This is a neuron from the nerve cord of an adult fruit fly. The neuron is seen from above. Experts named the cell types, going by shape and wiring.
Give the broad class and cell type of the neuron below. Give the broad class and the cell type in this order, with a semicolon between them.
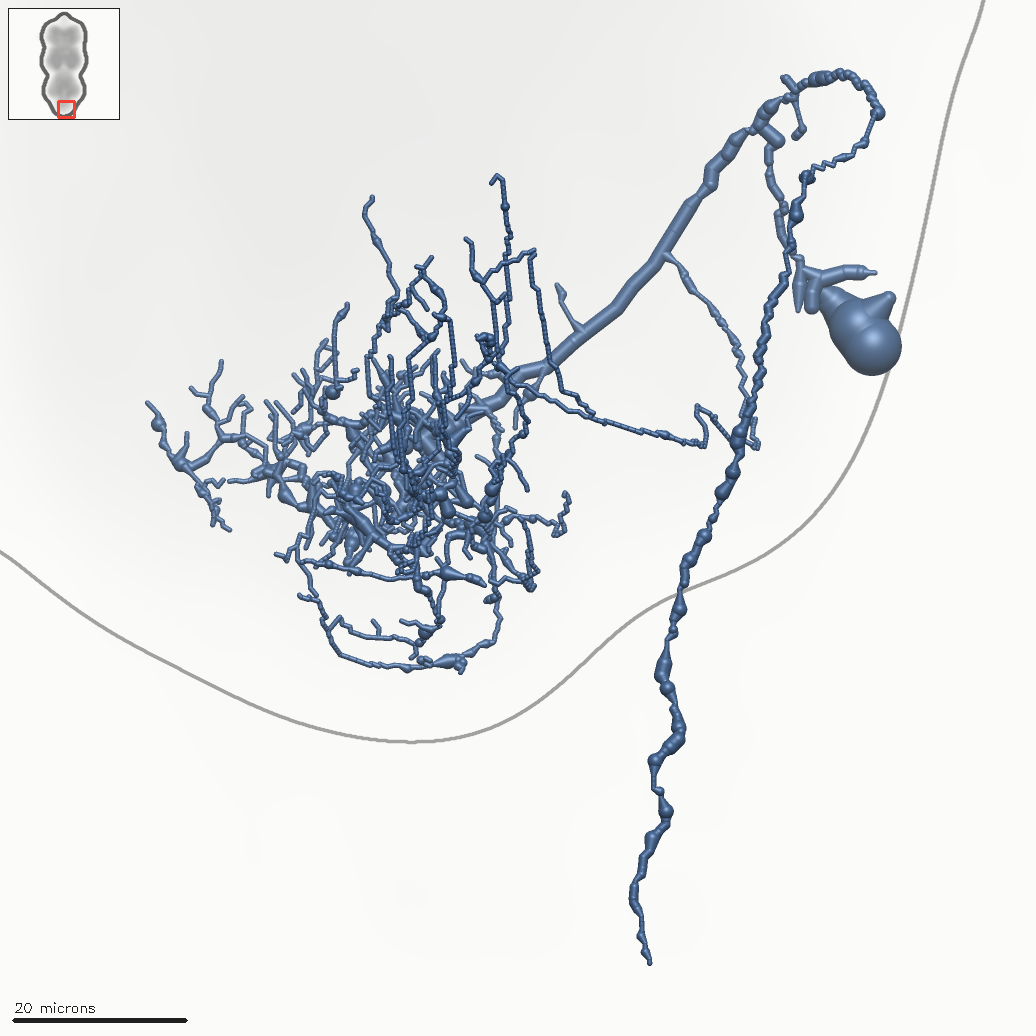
nerve-cord intrinsic neuron; INXXX336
